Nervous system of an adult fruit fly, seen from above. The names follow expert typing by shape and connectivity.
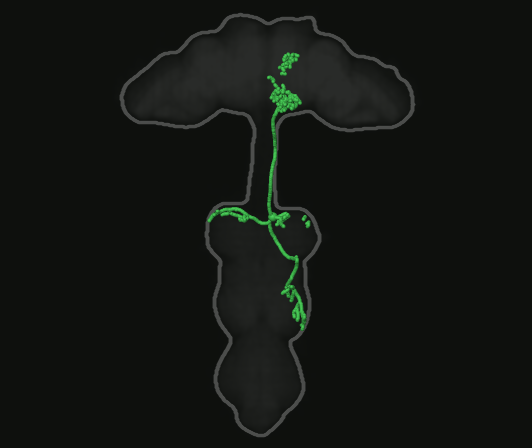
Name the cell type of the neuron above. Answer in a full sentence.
The cell type is DNge060.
